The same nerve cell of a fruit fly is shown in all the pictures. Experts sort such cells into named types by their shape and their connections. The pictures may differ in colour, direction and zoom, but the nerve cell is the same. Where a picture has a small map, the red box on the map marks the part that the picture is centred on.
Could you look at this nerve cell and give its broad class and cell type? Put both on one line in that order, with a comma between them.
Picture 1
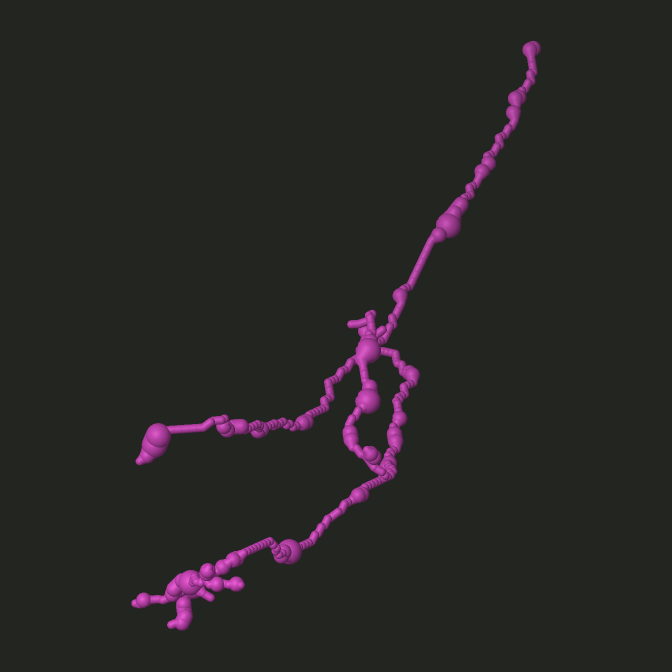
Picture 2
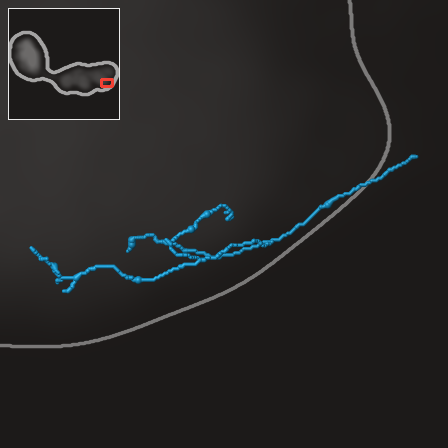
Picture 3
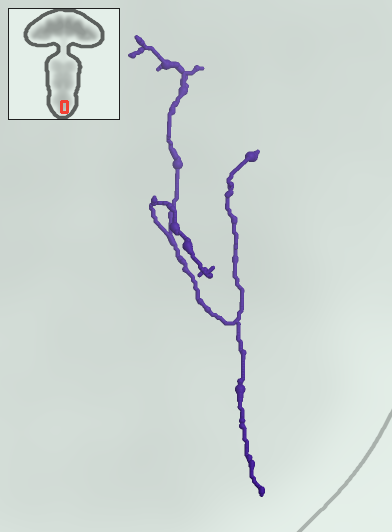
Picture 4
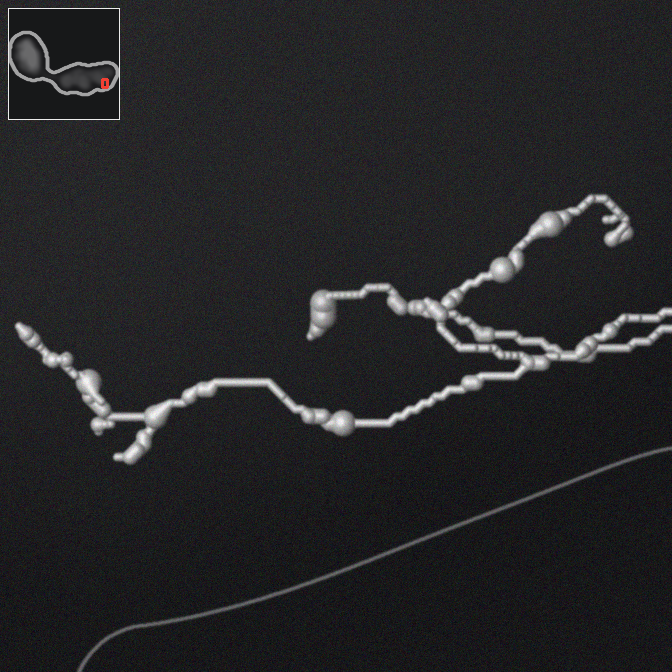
sensory neuron entering the nerve cord, SNxx33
